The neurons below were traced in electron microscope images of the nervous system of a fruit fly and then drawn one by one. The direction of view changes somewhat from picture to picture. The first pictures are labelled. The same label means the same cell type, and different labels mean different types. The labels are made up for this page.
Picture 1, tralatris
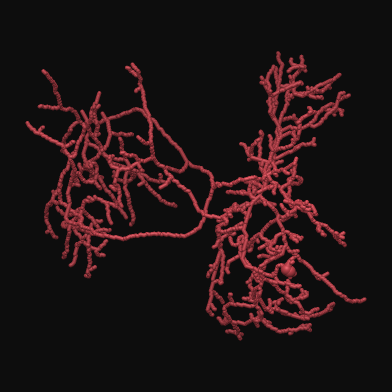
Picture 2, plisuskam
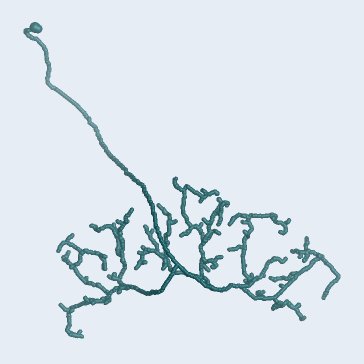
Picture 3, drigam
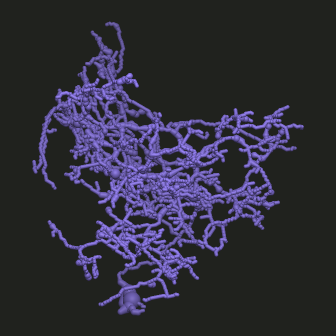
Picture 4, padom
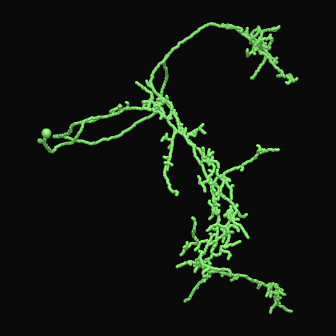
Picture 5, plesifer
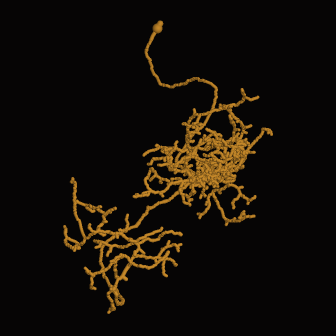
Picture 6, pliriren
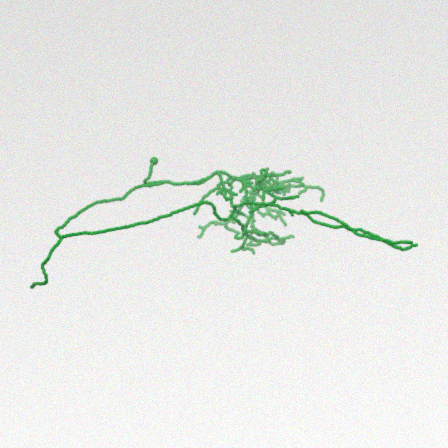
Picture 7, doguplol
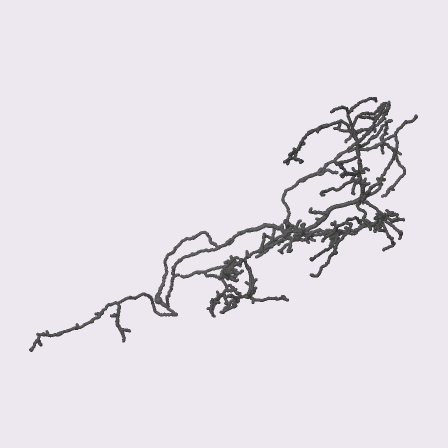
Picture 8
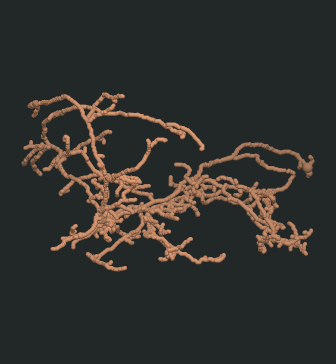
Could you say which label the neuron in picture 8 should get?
doguplol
